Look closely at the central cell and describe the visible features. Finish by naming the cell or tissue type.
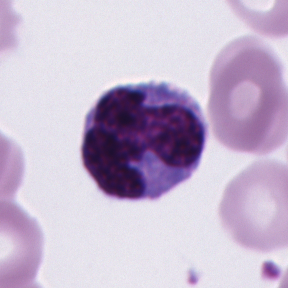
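Take in the overall shape first: the outline is roughly round. Now see how much room the nucleus takes up; it fills most of the cell. Search that nucleus for nucleoli, and you will find none visible. Then turn to the cytoplasm, which is a pale lilac-grey. This cell is a monocyte.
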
